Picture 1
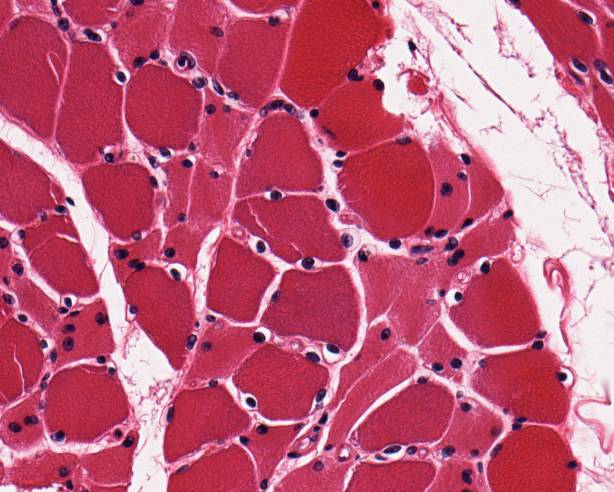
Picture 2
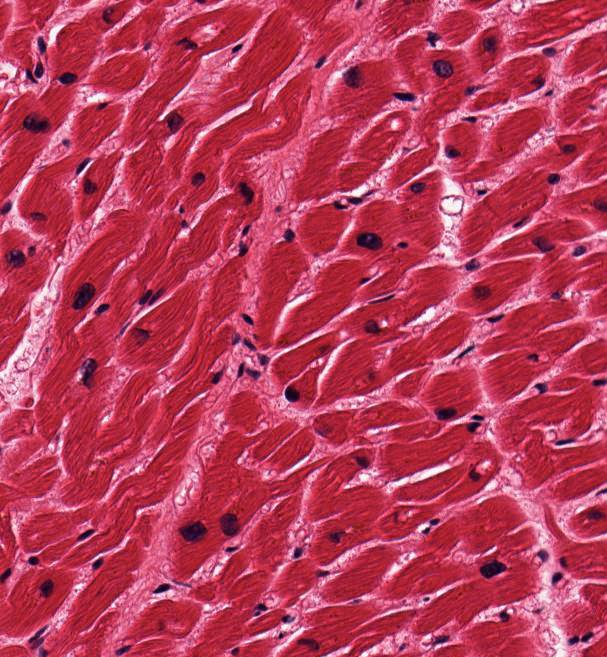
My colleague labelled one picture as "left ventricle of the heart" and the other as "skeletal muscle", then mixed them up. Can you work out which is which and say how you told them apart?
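Skeletal muscle is picture 1; picture 2 is the left ventricle of the heart. In the first, fibres vary markedly in size, small angular ones lying between larger rounded ones, and most nuclei sit at the edges. In picture 2, many fibres branch and join their neighbours, and the muscle nuclei are single, oval and central. The cytoplasm is deeply pink with fine lines along the fibres, and thin pale pink stroma with small dark elongated nuclei runs between them.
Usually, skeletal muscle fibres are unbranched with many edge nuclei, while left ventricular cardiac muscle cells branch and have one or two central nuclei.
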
